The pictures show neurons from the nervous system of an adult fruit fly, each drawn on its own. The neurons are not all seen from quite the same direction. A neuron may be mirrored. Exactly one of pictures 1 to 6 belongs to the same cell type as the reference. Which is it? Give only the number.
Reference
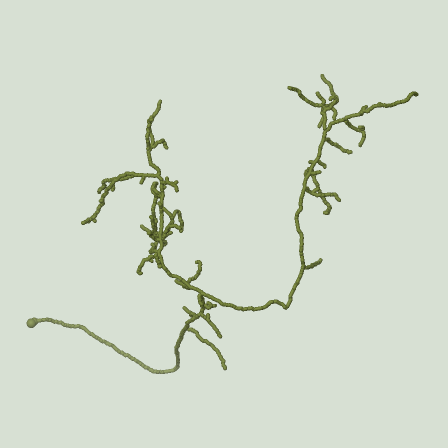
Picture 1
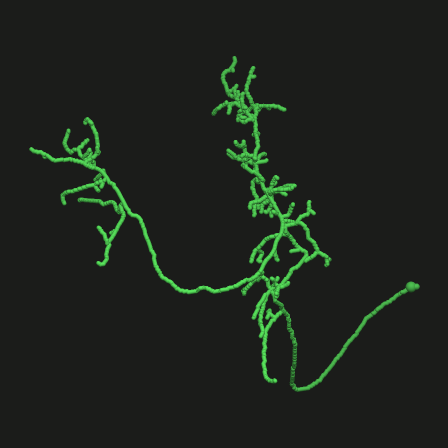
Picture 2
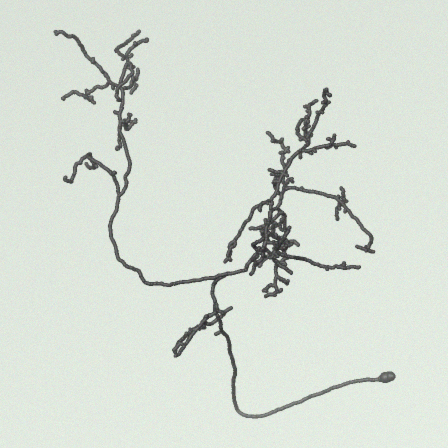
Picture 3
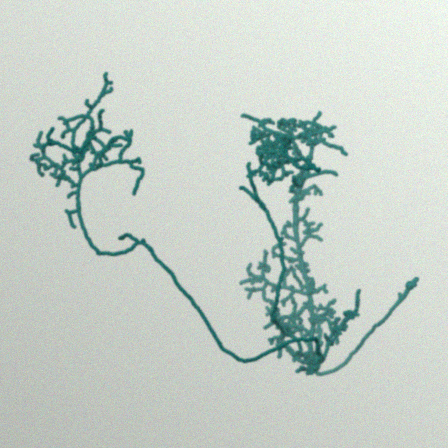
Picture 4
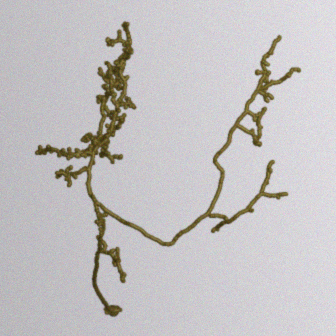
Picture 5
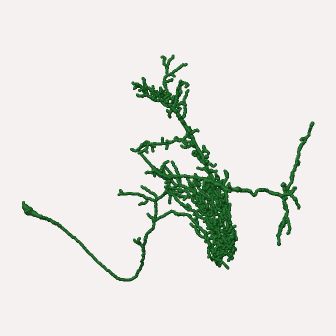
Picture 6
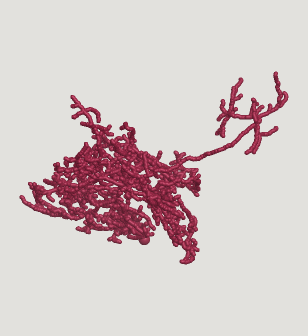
2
